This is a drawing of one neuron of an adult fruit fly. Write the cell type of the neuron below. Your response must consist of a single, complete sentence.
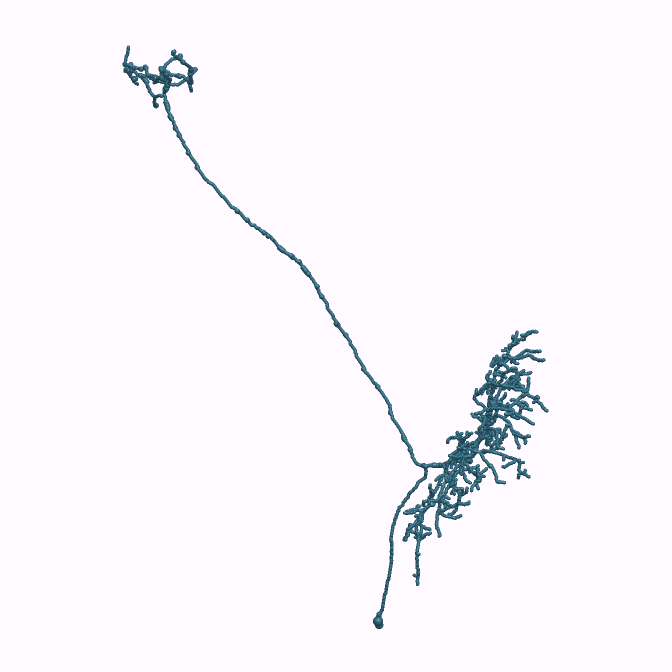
By type, the neuron is LC19.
